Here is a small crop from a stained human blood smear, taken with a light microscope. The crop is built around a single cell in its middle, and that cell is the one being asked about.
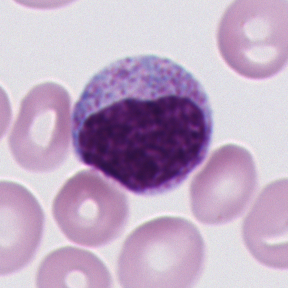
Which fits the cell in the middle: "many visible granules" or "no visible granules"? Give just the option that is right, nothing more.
Many visible granules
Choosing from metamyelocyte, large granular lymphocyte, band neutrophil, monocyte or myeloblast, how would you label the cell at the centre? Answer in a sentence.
The identification for the central cell is a metamyelocyte.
